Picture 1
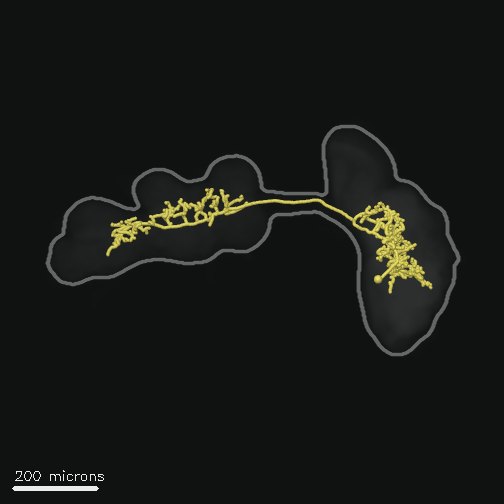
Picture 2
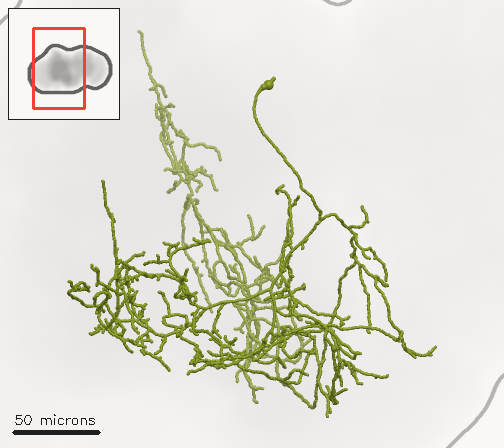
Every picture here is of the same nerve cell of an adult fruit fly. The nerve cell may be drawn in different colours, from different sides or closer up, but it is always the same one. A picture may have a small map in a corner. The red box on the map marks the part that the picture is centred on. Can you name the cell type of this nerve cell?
DNp38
